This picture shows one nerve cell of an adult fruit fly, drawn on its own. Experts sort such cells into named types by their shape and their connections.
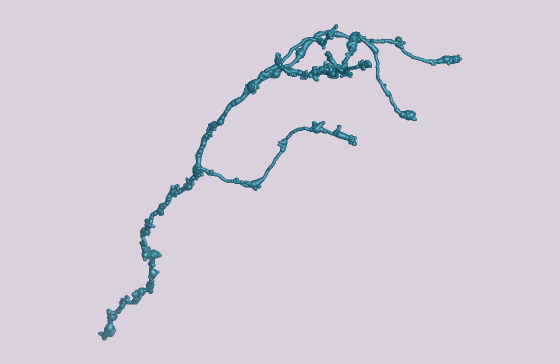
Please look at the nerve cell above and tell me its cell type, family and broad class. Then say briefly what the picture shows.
It is of cell type JO-ED1. Its family is called class mechanosensory. This is a sensory neuron entering the brain. No cell body is drawn. In this view it is about as wide as it is tall.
